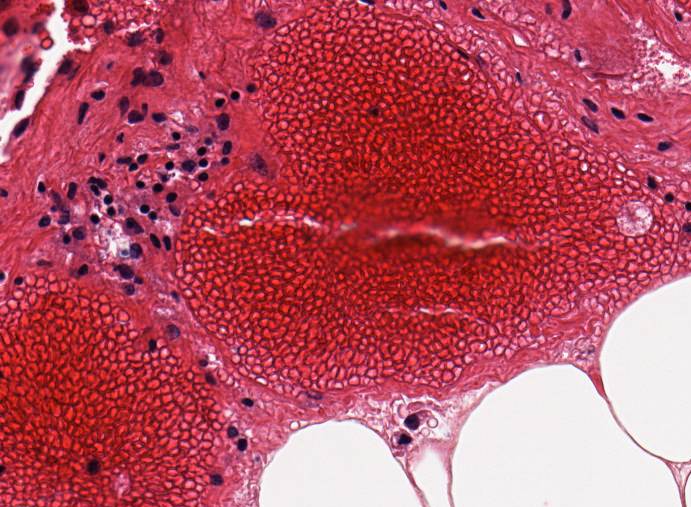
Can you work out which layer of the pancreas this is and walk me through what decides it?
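What you see here is blood in a vessel or clot. Two large rounded spaces, one in the centre and one at the lower left, are packed with small, bright red blood cells crowded tightly together. They are filled completely, with no empty lumen left.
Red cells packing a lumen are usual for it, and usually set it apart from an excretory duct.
The walls around these spaces are thin, with no thick muscular layer.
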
